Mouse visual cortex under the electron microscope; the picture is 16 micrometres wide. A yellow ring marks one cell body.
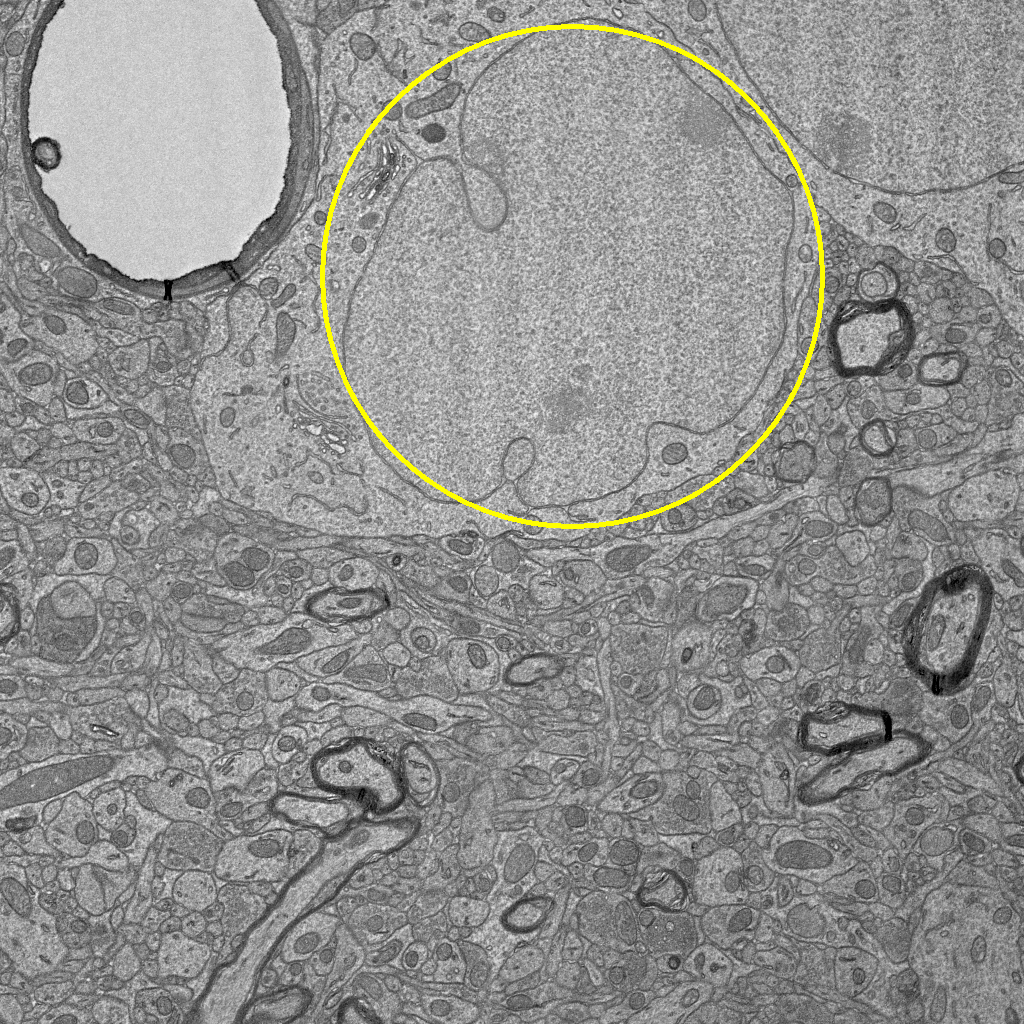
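Excitatory neuron, marked by the yellow ring. First, the nucleus is large and rounded, its whole outline inside the ring. Second, chromatin is fine and evenly spread, with no thick dark band lining the envelope. Third, Golgi stacks lie in the cytoplasm at the nucleus's upper left. Last, mitochondria are few, mostly in the upper left cytoplasm.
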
